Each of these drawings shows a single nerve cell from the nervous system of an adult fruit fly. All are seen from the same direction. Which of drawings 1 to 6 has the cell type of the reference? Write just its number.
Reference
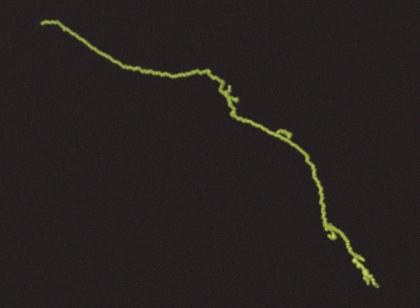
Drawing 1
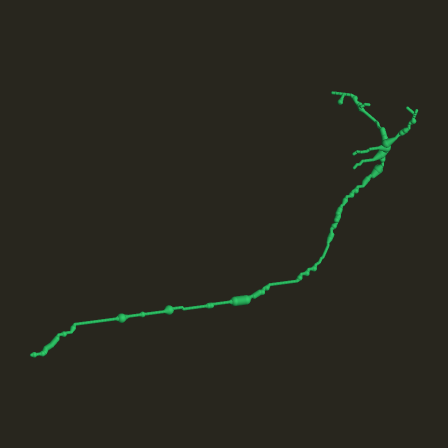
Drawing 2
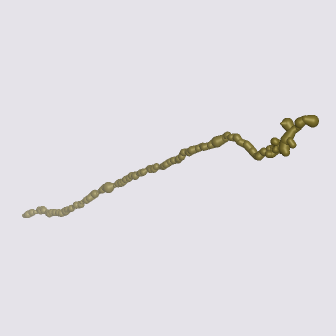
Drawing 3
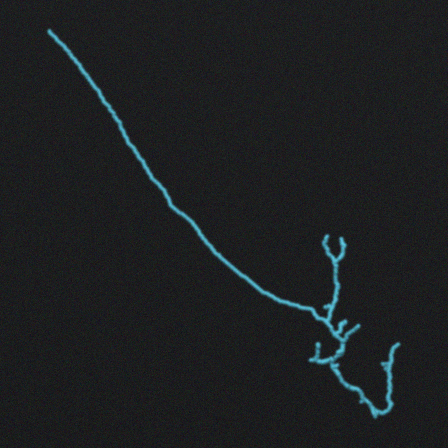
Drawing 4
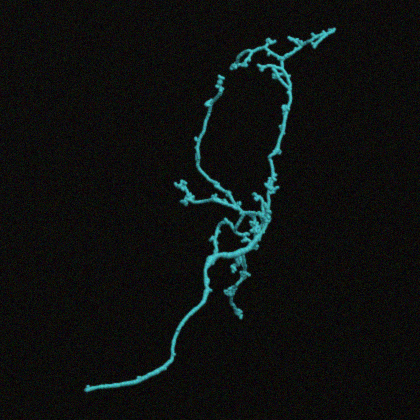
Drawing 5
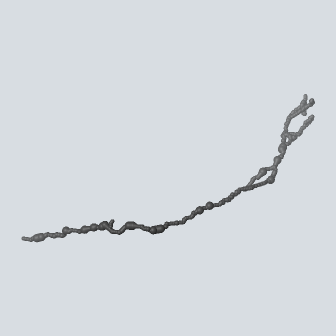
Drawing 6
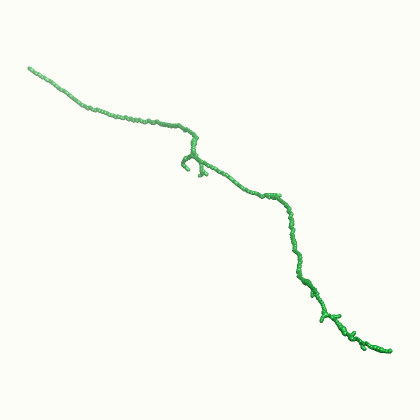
6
